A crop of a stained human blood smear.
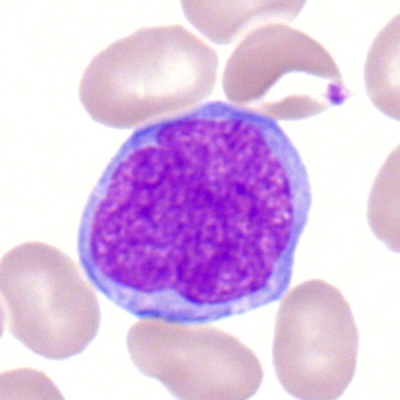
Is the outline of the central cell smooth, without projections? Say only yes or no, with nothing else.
Yes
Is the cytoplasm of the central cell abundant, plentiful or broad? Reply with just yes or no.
No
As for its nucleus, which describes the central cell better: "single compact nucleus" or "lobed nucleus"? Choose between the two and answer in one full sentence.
What the cell contains is a single compact round, oval or kidney-shaped nucleus.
